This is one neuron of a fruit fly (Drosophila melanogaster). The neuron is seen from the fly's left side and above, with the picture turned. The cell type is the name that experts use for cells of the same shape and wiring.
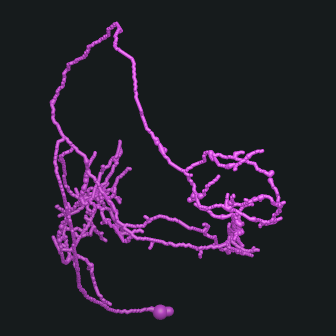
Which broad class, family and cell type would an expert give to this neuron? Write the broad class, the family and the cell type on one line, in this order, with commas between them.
central-brain intrinsic neuron, hemilineage LHp2, CB1387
